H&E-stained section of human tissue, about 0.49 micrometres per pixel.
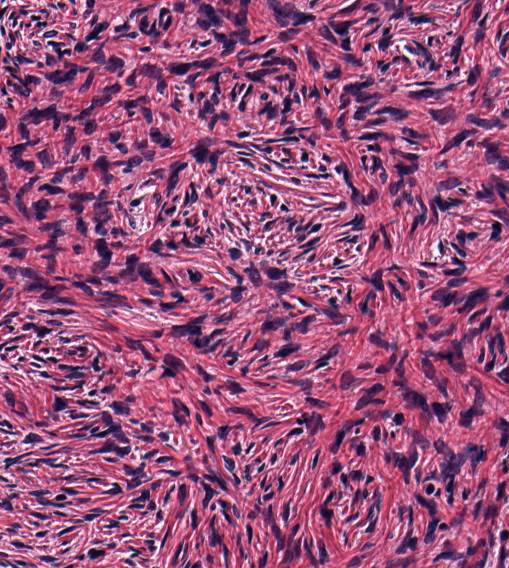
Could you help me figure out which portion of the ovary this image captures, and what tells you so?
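Field: ovarian cortex. Spindle-shaped cells fill the whole field, in short fascicles interlacing in many directions and swirling in a whorled pattern.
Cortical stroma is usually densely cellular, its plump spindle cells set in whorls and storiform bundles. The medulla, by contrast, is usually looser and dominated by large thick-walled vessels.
Nuclei elongated, dark-staining. No epithelium or glands anywhere.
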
